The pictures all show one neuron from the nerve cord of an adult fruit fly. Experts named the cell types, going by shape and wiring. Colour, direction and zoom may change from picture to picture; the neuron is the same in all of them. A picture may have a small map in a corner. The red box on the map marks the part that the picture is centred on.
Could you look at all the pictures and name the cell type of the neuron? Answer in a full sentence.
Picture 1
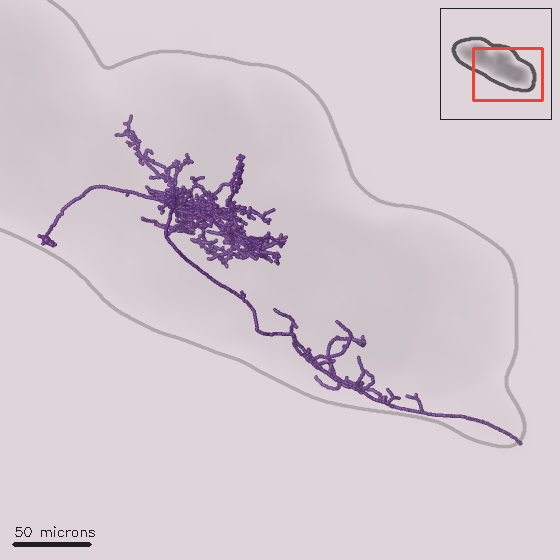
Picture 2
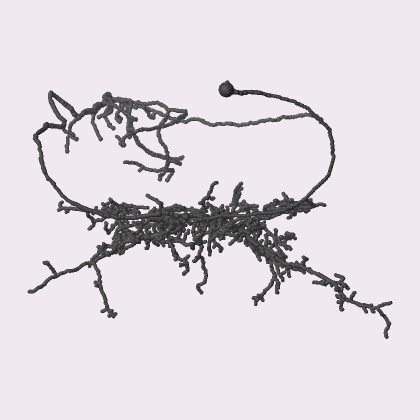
The cell type is AN19B025.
